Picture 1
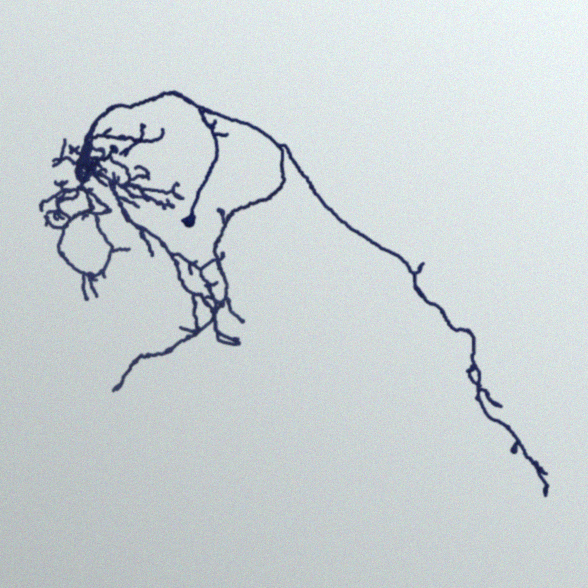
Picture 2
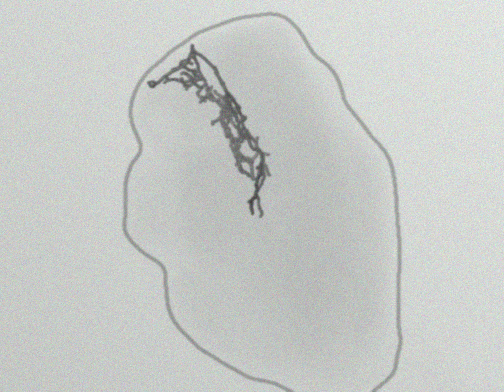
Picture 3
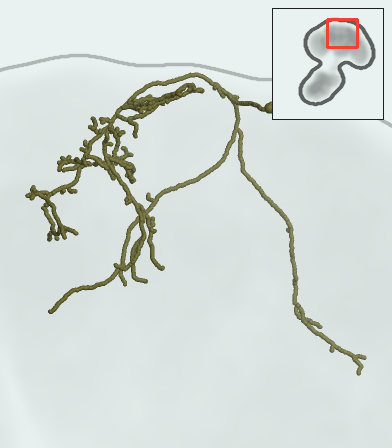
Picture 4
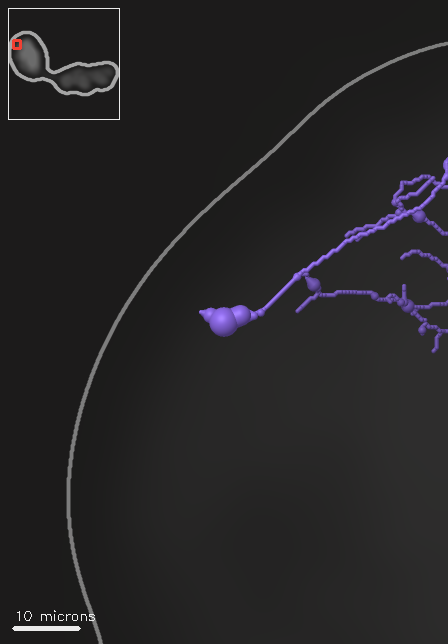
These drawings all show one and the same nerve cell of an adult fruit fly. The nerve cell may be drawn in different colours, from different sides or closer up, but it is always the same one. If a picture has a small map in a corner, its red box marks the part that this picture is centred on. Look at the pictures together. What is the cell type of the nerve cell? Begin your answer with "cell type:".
cell type: SIP118m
